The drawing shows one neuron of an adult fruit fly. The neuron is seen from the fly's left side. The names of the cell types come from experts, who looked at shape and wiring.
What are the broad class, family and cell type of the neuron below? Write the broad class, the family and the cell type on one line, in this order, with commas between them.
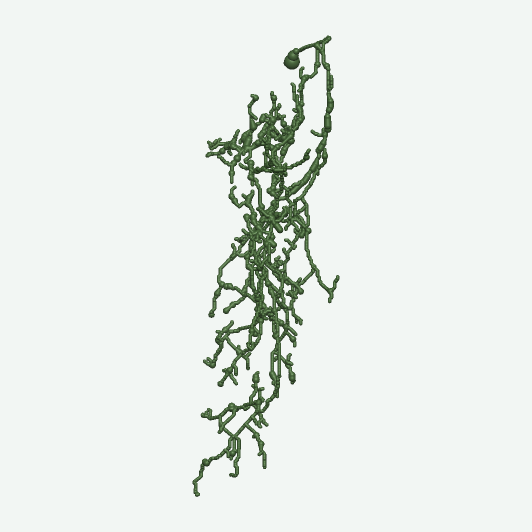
visual projection neuron, hemilineage SLPpl2, LoVP36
